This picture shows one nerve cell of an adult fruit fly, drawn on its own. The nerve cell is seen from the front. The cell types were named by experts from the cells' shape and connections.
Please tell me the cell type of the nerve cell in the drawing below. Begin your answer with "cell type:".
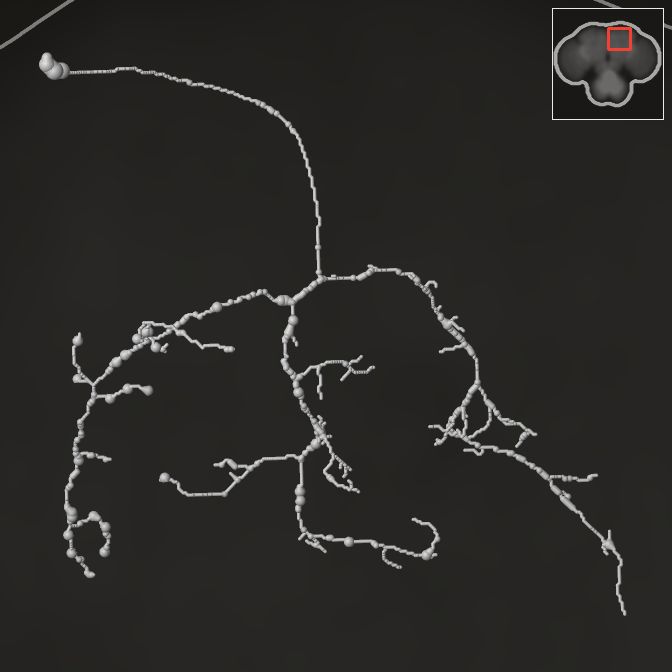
cell type: CL190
